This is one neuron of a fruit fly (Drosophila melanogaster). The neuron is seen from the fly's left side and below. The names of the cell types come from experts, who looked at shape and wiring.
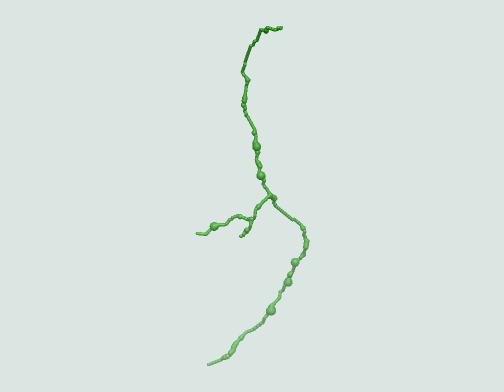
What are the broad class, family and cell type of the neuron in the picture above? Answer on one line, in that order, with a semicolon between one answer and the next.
sensory neuron entering the nerve cord; class gustatory; LgLG7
